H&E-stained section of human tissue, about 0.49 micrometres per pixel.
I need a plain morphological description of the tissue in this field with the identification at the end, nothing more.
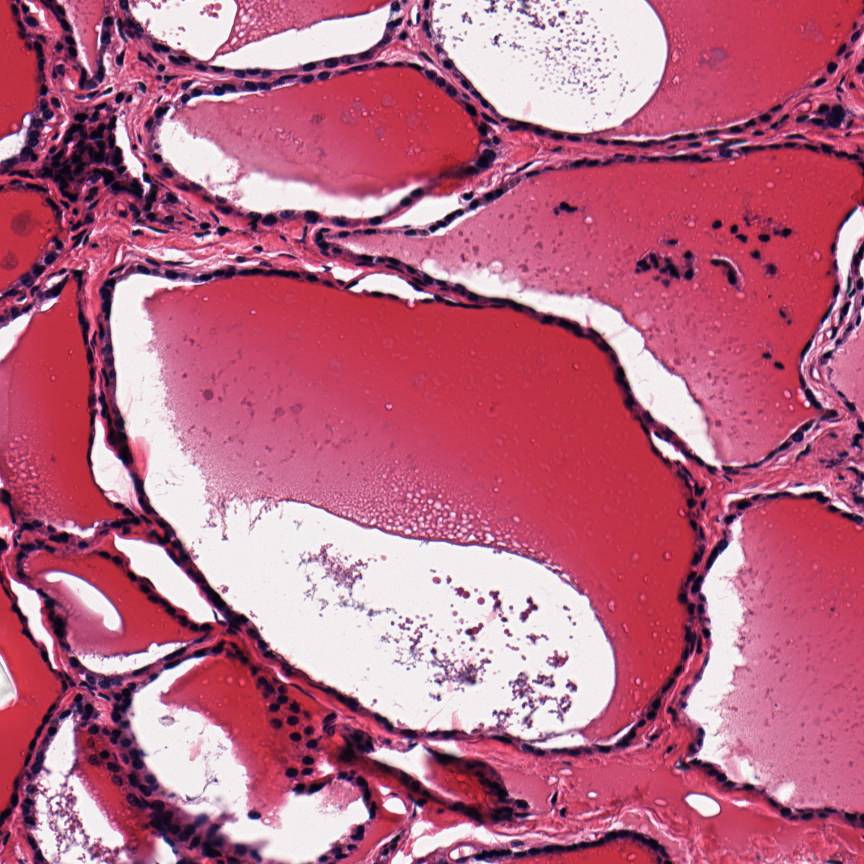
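Closely packed round to oval follicles of widely varying size fill the field; the largest sits centrally. Lining: a single layer of flattened to low cuboidal epithelial cells. Nuclei small, dark, evenly spaced, set in one row around each follicle edge. Upper left corner: small dense cluster of dark round nuclei in the stroma. Tissue: thyroid.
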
